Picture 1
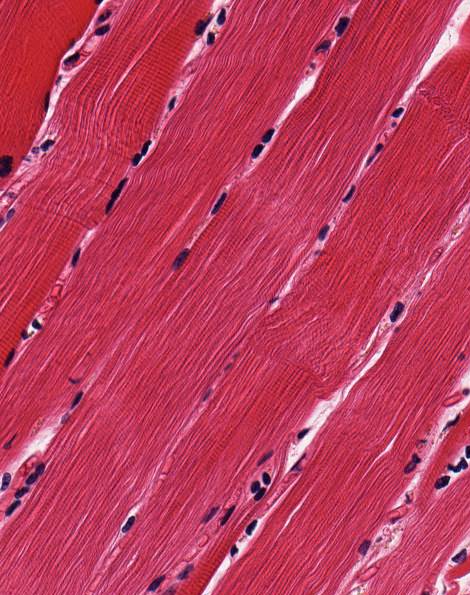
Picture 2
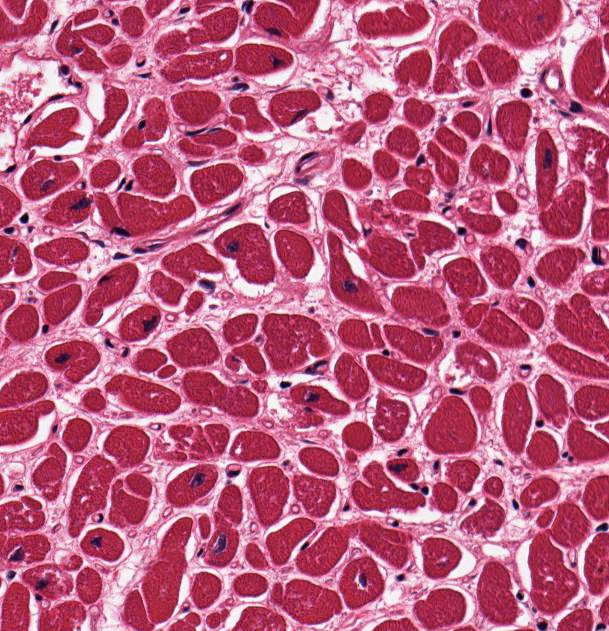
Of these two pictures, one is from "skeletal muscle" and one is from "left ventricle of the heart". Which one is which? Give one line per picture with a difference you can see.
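Picture 1 is from the skeletal muscle. The dark nuclei lie at the edges of the fibres, not in their centres.
Picture 2 is from the left ventricle of the heart. Where a fibre shows a nucleus, the nucleus lies centrally within the fibre.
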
